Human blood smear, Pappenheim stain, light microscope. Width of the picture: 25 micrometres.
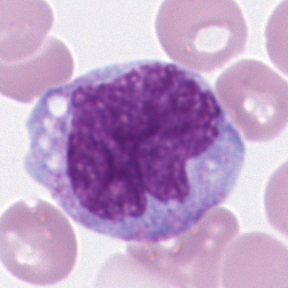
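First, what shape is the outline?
A rough oval, wider from side to side than from top to bottom.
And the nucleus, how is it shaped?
It is folded, with a deep notch cutting into its lower right side, and no nucleolus can be seen.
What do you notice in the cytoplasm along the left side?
Several small clear vacuoles.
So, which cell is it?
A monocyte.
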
